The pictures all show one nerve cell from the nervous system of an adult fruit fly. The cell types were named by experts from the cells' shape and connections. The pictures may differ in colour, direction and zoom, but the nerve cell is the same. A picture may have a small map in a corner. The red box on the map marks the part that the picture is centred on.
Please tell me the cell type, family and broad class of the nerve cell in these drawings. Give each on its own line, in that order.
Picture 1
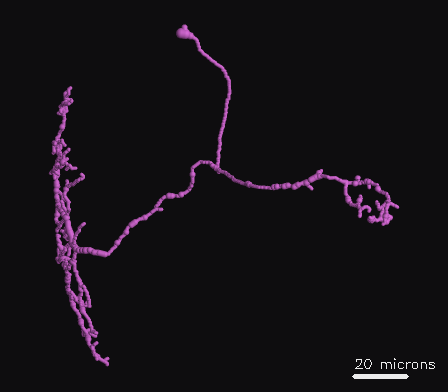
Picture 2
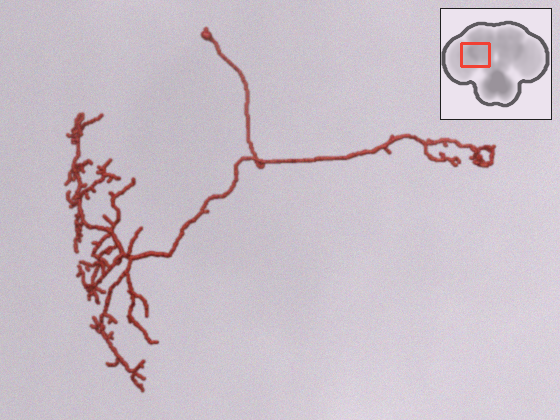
LC22
hemilineage VPNd1
visual projection neuron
